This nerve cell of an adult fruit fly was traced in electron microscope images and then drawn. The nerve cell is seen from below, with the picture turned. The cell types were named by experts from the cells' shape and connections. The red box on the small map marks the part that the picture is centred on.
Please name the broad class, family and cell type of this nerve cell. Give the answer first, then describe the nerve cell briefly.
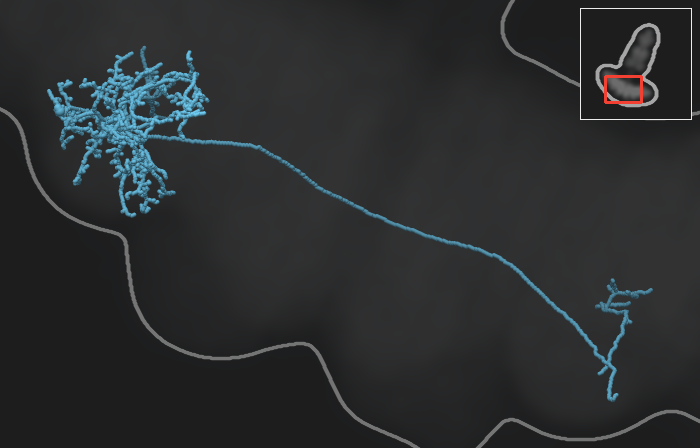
This is a central-brain intrinsic neuron. The family is hemilineage VLPl&p2_lateral. Its cell type is AVLP139. The cell body is at the upper left of the picture. Dozens of branch ends can be seen.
